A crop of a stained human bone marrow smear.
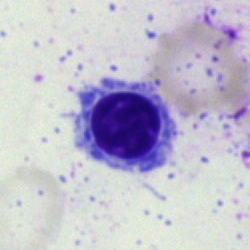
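Erythroblast: central cell of a stained bone marrow smear. The nucleus has no visible nucleoli. Blue-staining cytoplasm surrounds it as a rim on all sides, and no distinct granules are seen within that cytoplasm.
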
